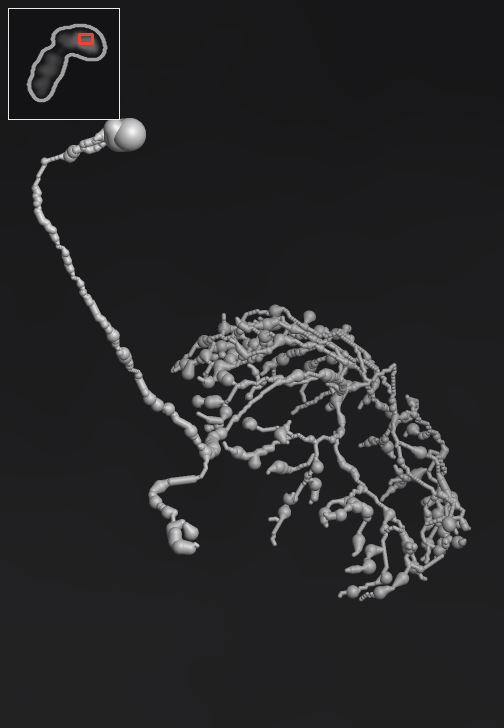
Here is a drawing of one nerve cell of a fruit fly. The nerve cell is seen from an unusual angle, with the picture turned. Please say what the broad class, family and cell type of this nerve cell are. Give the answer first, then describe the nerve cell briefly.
This is a central-brain intrinsic neuron. The family is hemilineage EBa1. The cell type is ER2_a. Dozens of branch ends can be seen. As drawn here it is about as wide as it is tall.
